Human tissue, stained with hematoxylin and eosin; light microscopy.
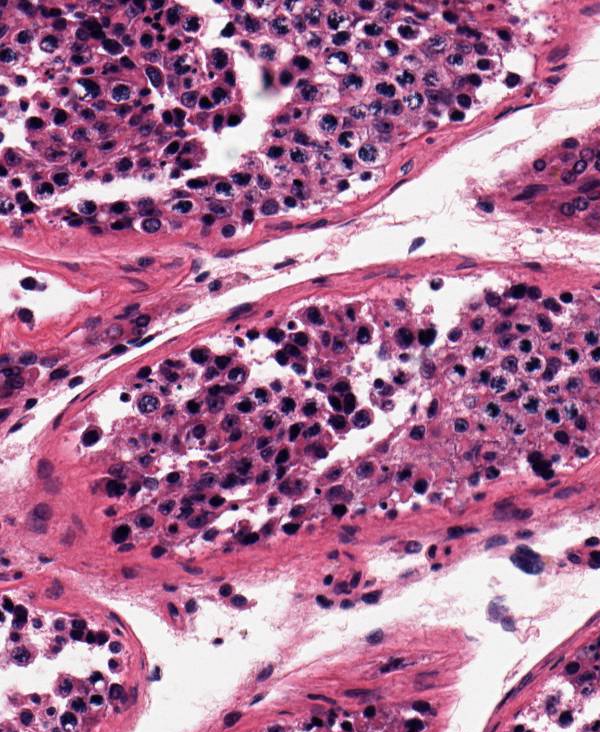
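Testis. Note the many tubule cells with large round nuclei and coarse, clumped dark chromatin, as in primary spermatocytes; toward the inner parts, small, round, densely dark-staining nuclei are numerous. A pink fibrous band with flattened, elongated nuclei bounds each tubule, and no fat cells appear anywhere in the field.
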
